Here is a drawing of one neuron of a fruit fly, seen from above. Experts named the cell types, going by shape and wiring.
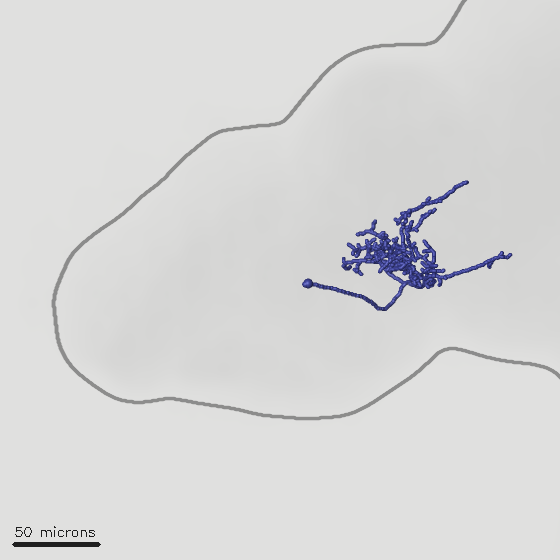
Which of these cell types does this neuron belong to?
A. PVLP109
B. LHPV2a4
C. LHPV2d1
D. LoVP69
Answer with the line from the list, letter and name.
C. LHPV2d1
